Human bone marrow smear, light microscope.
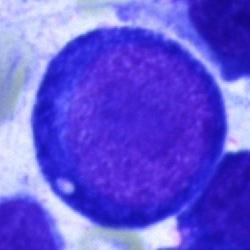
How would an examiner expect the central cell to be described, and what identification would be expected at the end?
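Outline round and smooth. Chromatin finely stippled, with small paler purple specks. Cytoplasm a thin deep blue rim around the nucleus. One small clear vacuole at the lower left edge. Named cell: proerythroblast.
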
